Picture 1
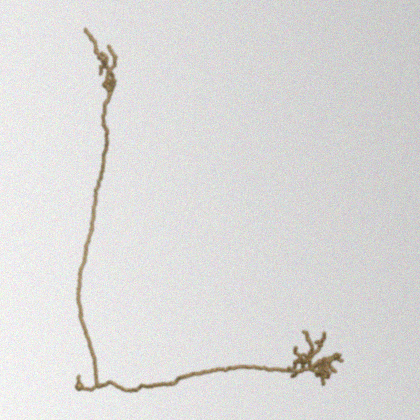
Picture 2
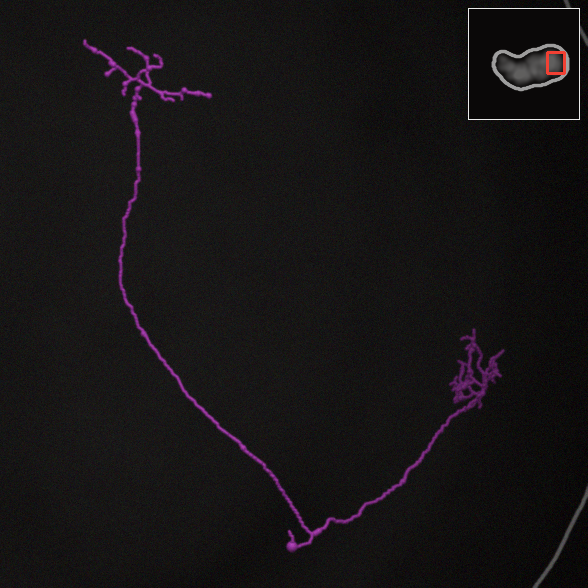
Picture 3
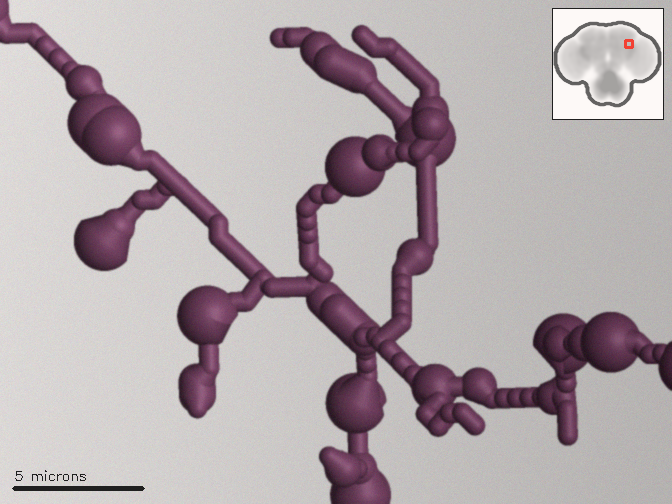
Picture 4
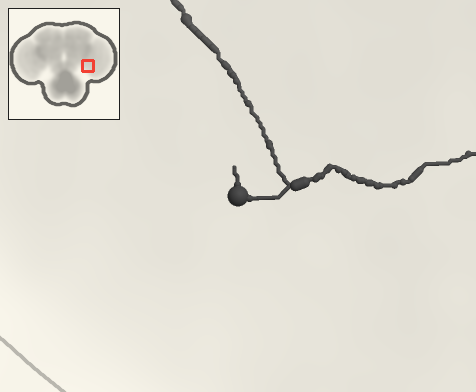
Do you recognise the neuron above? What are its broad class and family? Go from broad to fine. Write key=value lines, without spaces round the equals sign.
broad_class=visual projection neuron
family=MeVP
